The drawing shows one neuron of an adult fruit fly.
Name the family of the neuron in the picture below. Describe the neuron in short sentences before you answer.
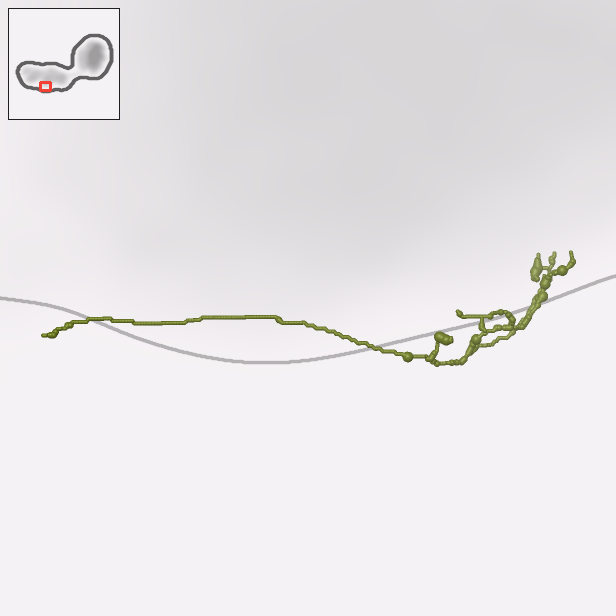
The drawing shows no cell body. It has a dozen or fewer branch ends. This is a sensory neuron entering the nerve cord. Its family is called class mechanosensory tactile.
